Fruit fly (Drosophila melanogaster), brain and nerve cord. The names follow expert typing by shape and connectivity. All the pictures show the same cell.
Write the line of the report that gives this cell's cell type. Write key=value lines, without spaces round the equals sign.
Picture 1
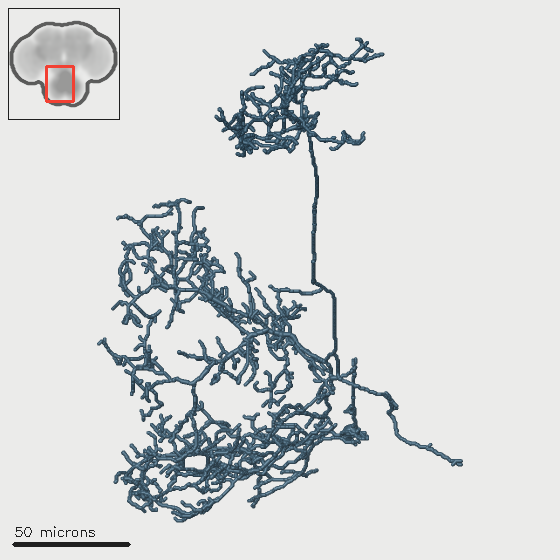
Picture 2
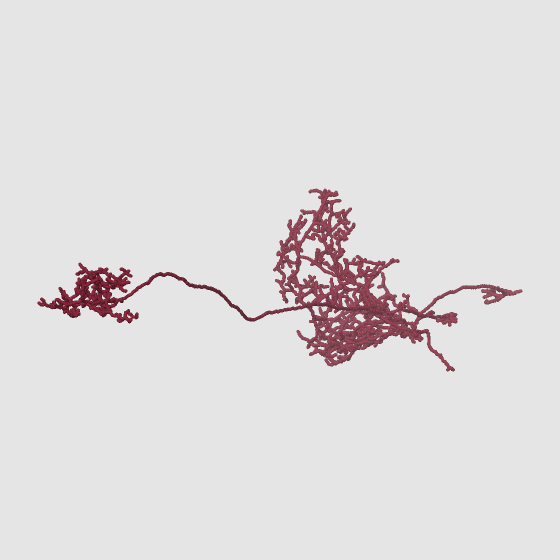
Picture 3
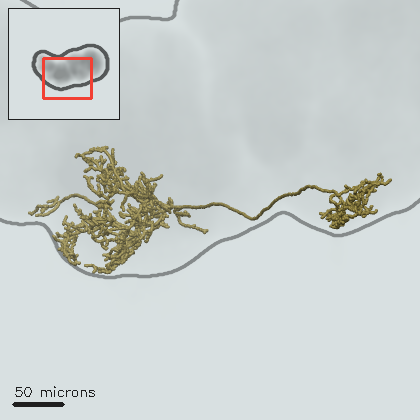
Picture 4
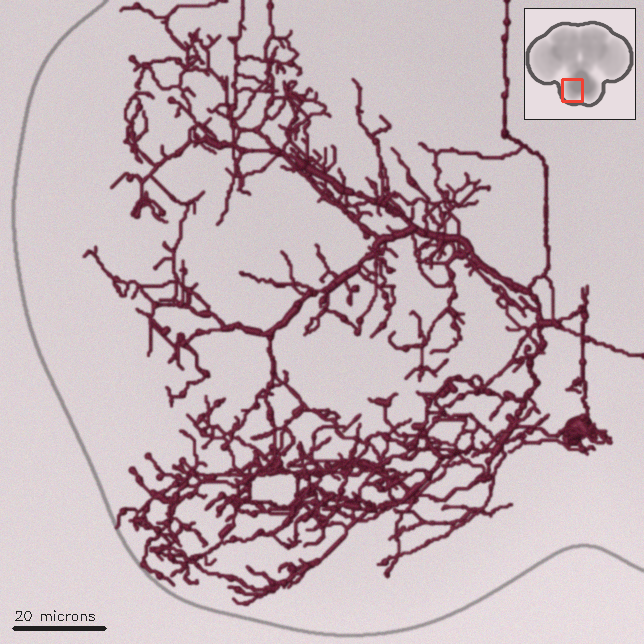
cell_type=AN12B011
